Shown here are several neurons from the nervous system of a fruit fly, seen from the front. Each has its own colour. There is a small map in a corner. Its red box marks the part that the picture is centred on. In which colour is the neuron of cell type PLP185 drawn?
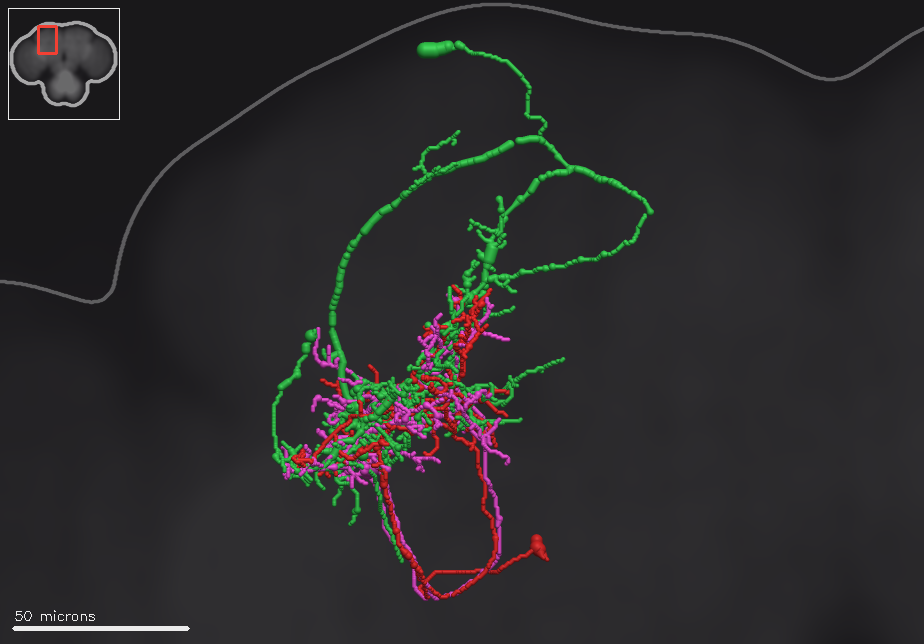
magenta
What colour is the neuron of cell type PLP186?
red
